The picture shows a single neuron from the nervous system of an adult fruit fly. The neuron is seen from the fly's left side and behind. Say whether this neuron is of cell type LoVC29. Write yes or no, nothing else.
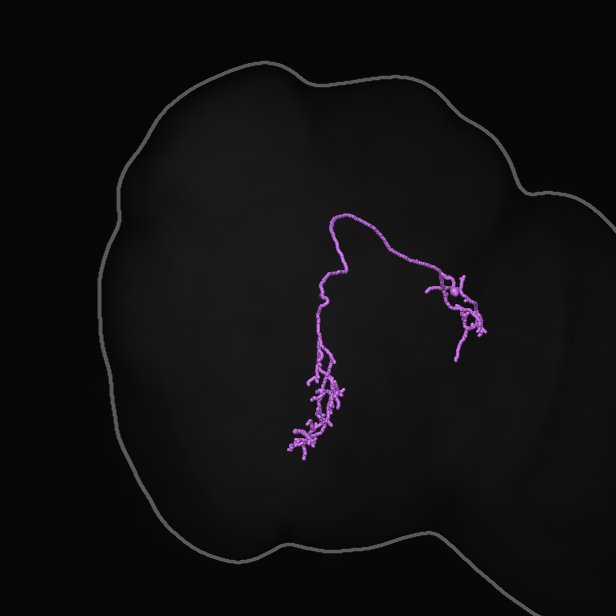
yes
